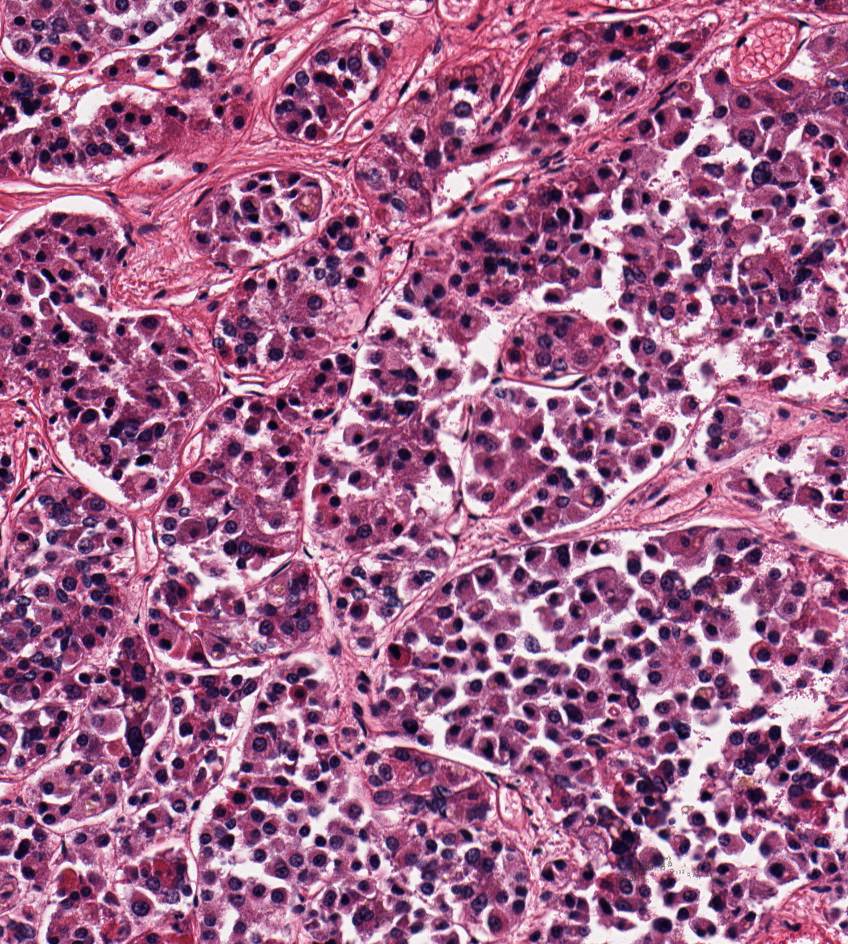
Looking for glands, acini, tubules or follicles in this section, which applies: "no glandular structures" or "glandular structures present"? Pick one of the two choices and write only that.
No glandular structures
